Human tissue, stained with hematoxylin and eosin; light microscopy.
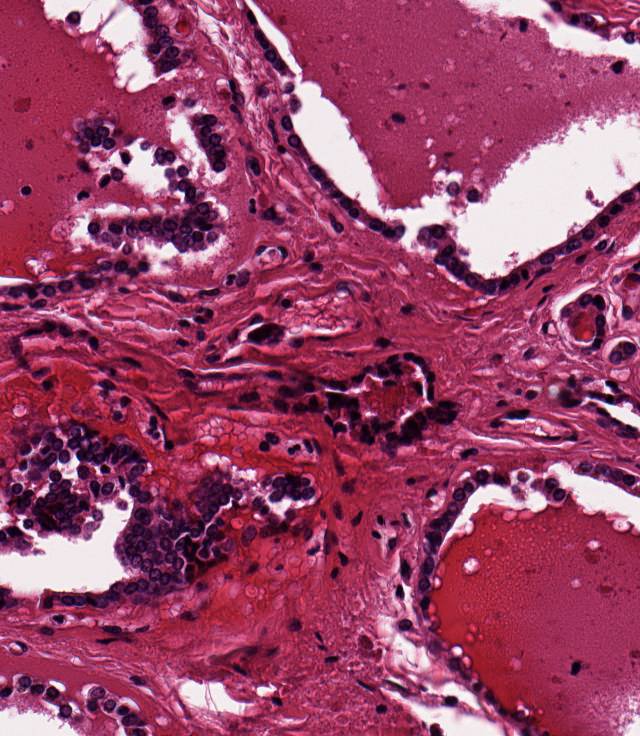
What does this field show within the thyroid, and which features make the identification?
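This section, I'd say, shows thyroid follicle. Large dilated spaces at top right and lower right hold homogeneous pink eosinophilic material.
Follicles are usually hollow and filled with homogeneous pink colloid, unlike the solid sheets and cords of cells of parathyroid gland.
A fibrous band with spindle-shaped nuclei runs between the spaces through the centre, and white retraction clefts part the pink material from the lining.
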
